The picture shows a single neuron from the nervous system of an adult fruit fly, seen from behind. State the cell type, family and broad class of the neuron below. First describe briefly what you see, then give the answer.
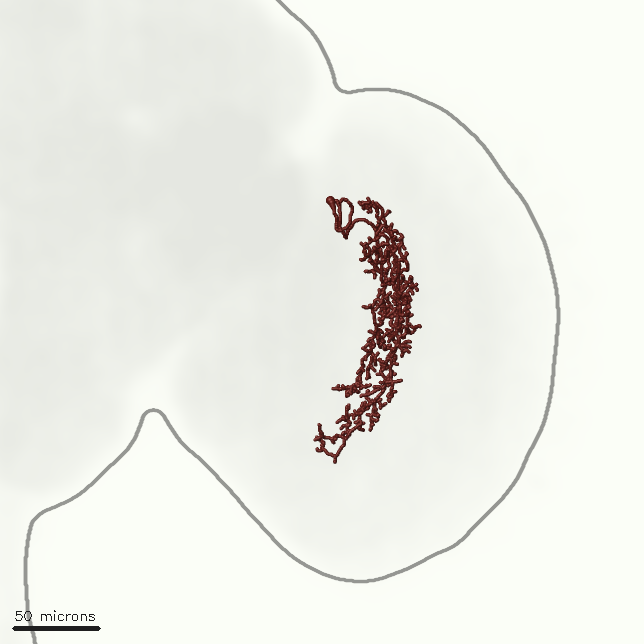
From top to bottom in the picture it spans about 160 microns. In this view it is more than twice as tall as it is wide. Its cell type is LPi2c. The family is LPi. It is an optic-lobe intrinsic neuron.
